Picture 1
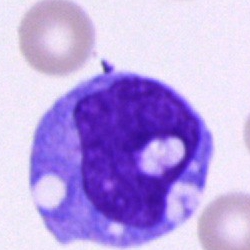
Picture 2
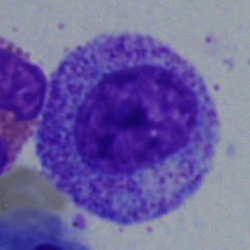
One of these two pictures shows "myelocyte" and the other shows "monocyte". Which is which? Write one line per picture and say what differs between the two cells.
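The cell in picture 1 is a monocyte. No granules are visible in the cytoplasm.
The cell in picture 2 is a myelocyte. The cytoplasm is densely packed with purple granules.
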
